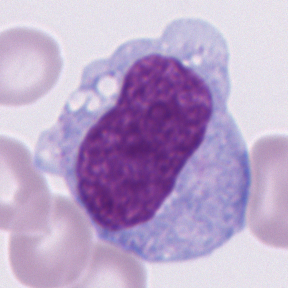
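Monocyte, centre of the field, in a stained smear of peripheral blood. Its nucleus is elongated, and partway along its length I can make out a shallow notch. The cytoplasm looks pale grey-blue, and on a closer look it holds very fine, faint pinkish granules. The outline is irregular, with rounded blebs along the upper-left border.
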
